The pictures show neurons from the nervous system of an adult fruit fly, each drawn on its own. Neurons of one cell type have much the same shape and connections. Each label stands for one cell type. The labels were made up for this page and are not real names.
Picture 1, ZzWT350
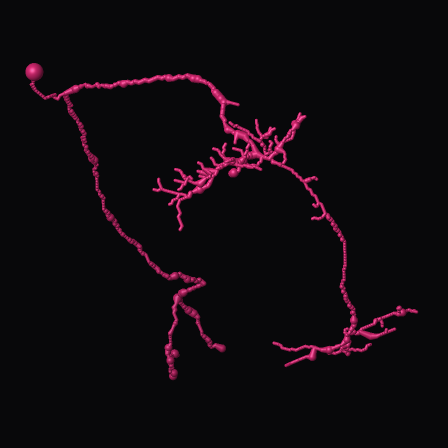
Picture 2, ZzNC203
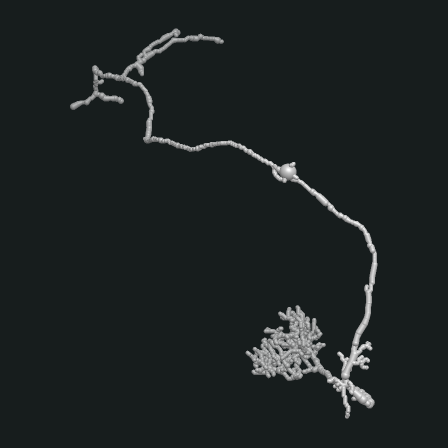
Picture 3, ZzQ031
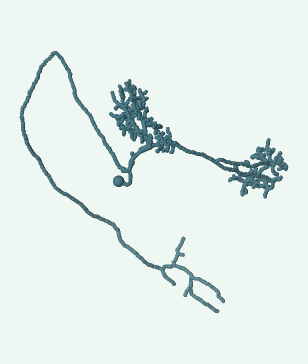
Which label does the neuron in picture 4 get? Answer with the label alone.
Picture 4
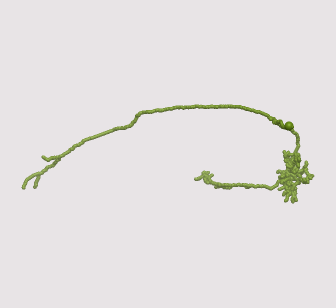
ZzQ031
